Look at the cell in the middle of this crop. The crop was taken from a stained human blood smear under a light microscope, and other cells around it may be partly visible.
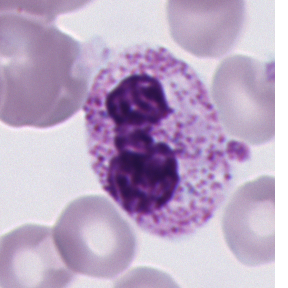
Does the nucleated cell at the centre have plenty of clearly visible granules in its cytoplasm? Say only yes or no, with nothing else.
Yes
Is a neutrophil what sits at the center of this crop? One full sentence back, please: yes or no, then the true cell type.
Yes, the cell in the middle has the identity of a neutrophil.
